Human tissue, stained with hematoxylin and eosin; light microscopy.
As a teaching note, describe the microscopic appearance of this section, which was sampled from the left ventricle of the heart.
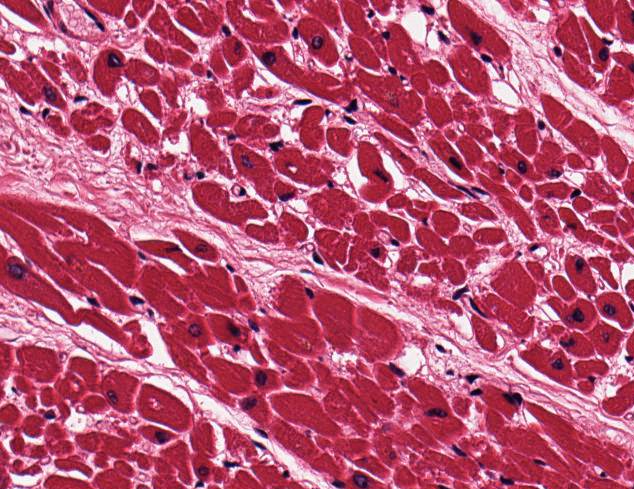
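Across the upper right the muscle fibres are cut transversely, giving rounded to polygonal profiles of varying size; across the lower left they are cut lengthwise or obliquely, running upper left to lower right. Each fibre holds one central nucleus; small, dark, elongated nuclei lie between fibres.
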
